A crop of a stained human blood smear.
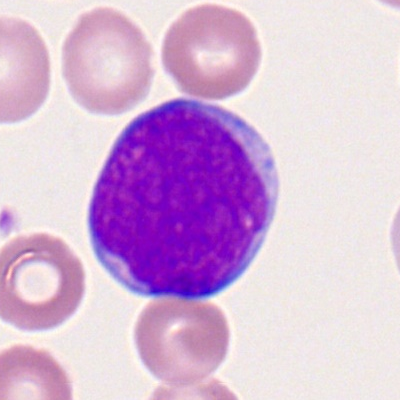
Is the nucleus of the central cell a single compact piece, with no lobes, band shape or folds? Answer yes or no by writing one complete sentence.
Yes, its nucleus forms a single compact mass of round, oval or kidney shape.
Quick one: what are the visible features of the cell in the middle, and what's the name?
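No projections or hair-like extensions on the surface. The nucleus takes up almost the whole cell, leaving just a thin blue rim of cytoplasm. No vacuoles visible anywhere in it. That one's a myeloblast.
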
